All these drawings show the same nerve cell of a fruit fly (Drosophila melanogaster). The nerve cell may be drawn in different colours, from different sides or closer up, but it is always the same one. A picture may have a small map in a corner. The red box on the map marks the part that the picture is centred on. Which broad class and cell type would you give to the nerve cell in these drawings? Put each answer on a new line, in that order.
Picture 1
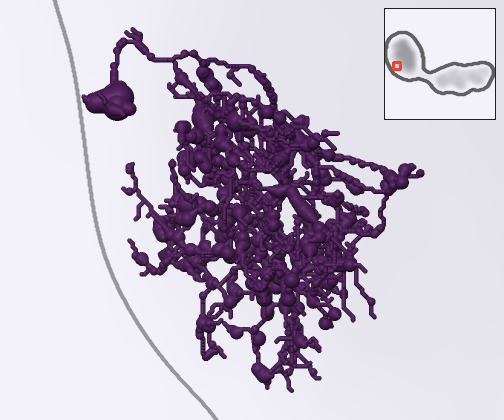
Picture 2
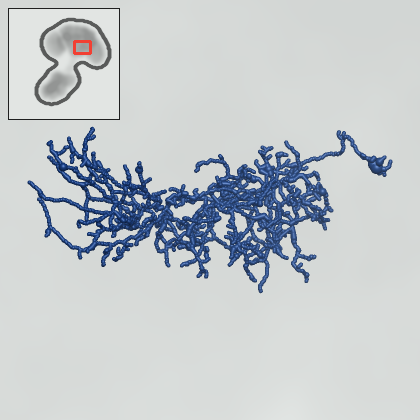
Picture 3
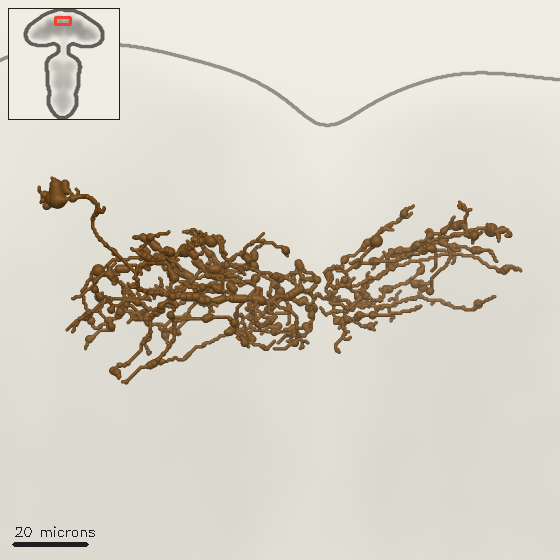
central-brain intrinsic neuron
GNG077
